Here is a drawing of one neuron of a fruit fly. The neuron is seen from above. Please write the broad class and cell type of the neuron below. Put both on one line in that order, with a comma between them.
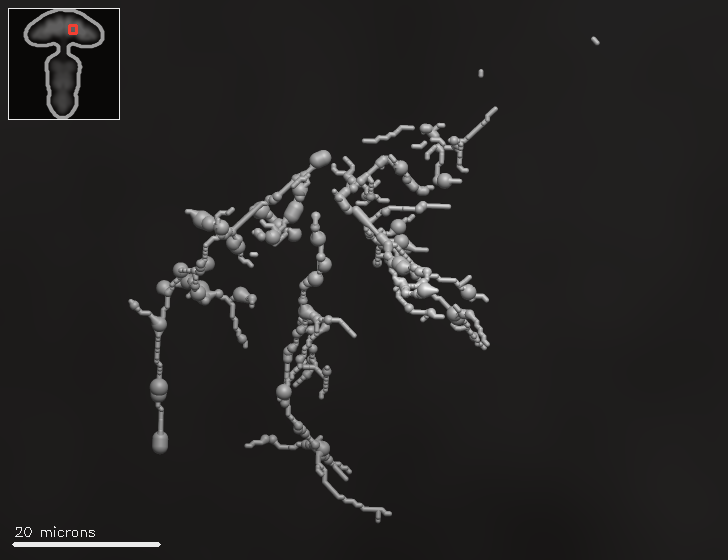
central-brain intrinsic neuron, CL153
